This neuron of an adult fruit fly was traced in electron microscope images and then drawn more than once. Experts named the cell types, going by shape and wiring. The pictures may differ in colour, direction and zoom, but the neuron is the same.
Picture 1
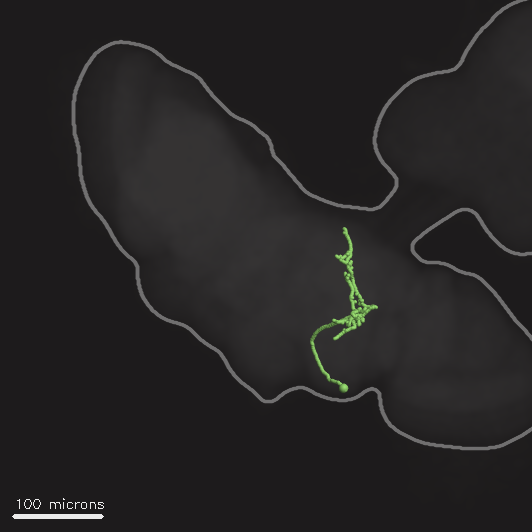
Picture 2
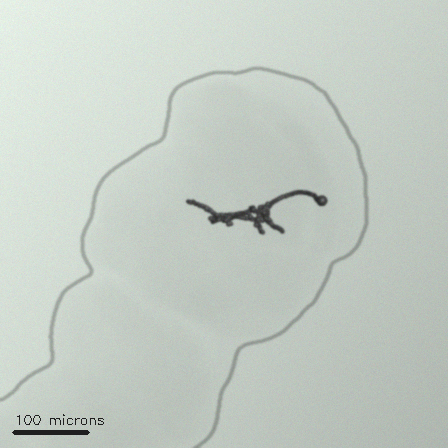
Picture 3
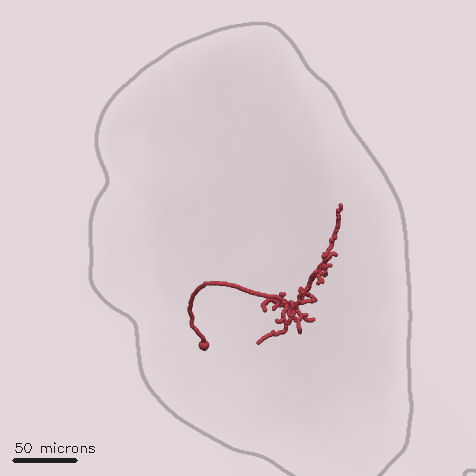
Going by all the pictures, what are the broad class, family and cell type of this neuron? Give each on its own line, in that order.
central-brain intrinsic neuron
hemilineage WEDa2
WED033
